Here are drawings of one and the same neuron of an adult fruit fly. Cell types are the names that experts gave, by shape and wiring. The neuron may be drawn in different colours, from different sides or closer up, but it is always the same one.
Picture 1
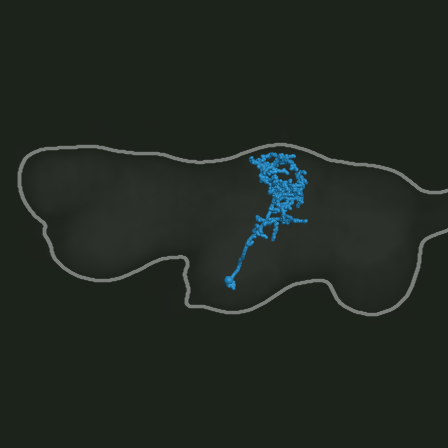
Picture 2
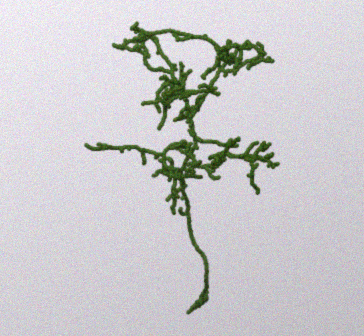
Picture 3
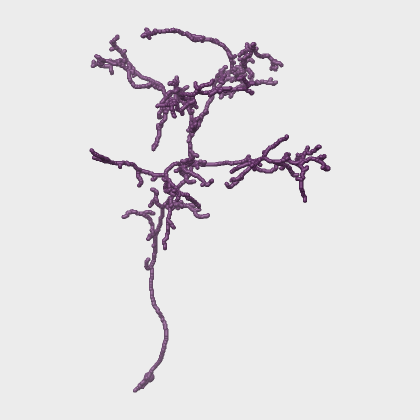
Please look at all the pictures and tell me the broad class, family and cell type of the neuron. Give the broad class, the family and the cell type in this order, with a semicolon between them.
nerve-cord intrinsic neuron; hemilineage 06B; IN06B043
